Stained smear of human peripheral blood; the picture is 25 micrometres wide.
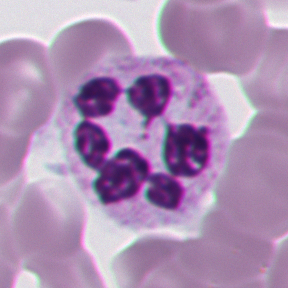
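Segmented neutrophil: nuclear lobes arranged in a ring around a pale central area of cytoplasm, each lobe holding dense, dark purple chromatin with coarse clumps. The cytoplasm is abundant, pale pinkish-lilac and sprinkled with fine, small lilac granules.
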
